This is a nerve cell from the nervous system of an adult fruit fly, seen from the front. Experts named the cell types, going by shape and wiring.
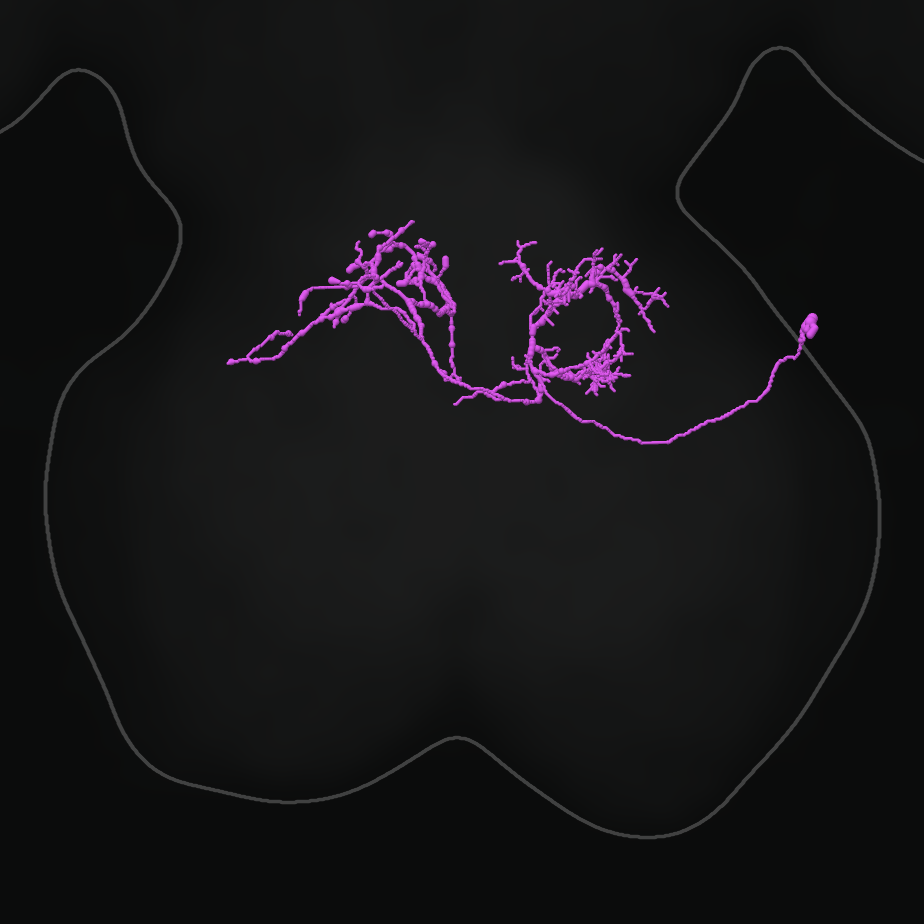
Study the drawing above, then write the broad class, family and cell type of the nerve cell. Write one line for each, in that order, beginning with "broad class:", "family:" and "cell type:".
broad class: nerve-cord intrinsic neuron
family: hemilineage 18B
cell type: IN18B039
